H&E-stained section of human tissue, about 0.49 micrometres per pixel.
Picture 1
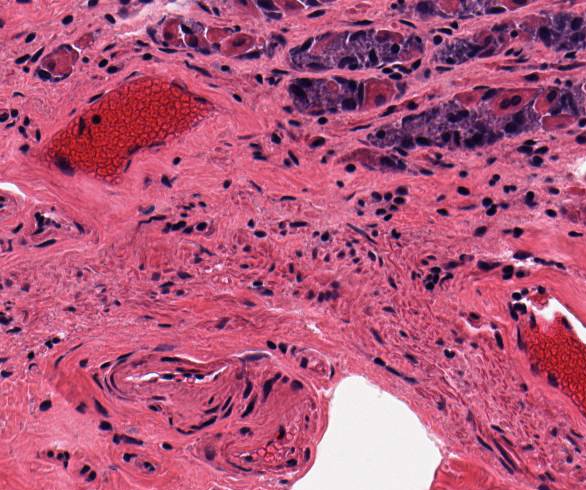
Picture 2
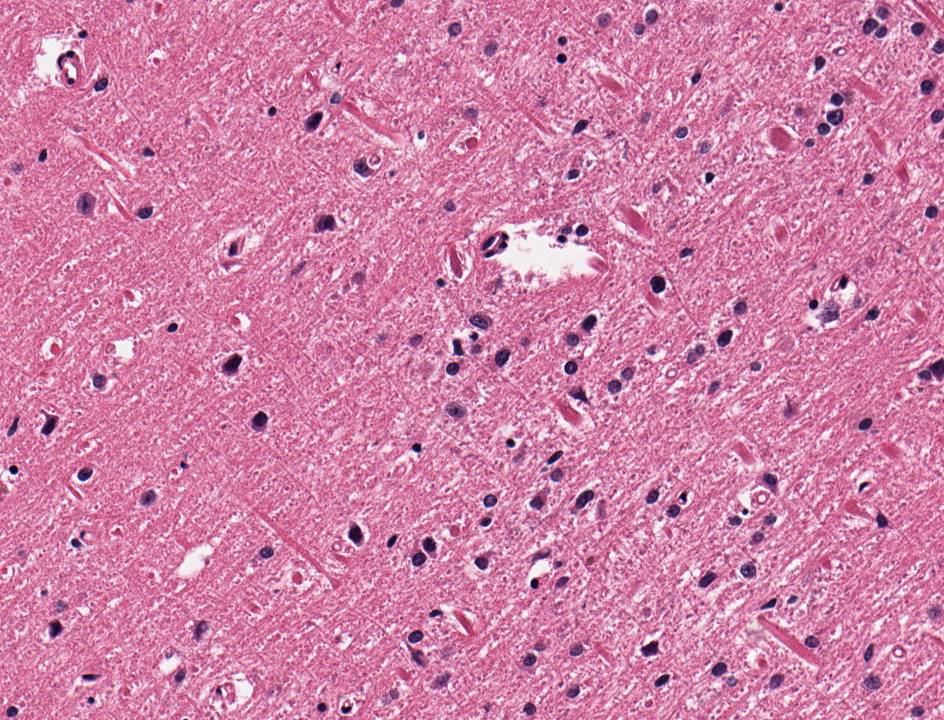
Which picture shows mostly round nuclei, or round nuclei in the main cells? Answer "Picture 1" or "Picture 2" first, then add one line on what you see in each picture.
Picture 2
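In picture 1: Most of the field is pink, fibrous stroma with scattered dark spindle-shaped nuclei.
In picture 2: Most nuclei are small, round and darkly stained.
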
